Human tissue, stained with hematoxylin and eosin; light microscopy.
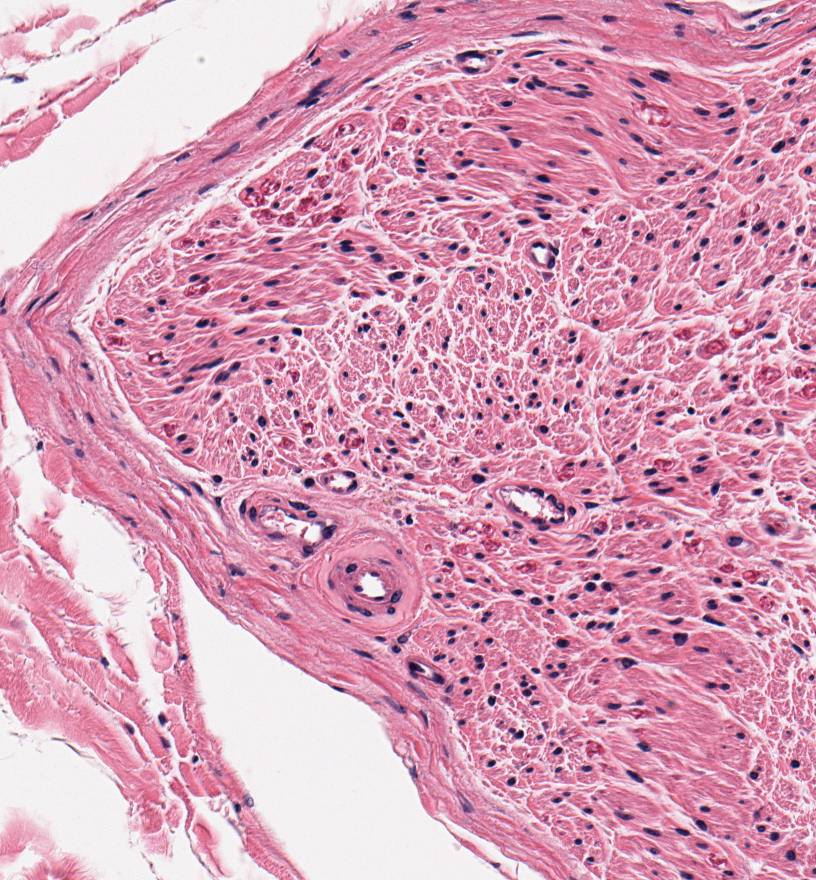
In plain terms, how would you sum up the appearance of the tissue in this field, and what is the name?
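A single large bundle of closely packed pink fibres fills the right and central field. A thin layer of flattened cells wraps its left border, their elongated nuclei lying parallel to the edge. Small dark oval to spindle-shaped nuclei are scattered fairly evenly among the fibres, without clusters. Small capillaries containing red blood cells are dotted through the bundle's interior. The tissue is tibial nerve.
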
